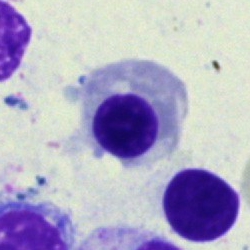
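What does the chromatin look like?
Dense and dark purple.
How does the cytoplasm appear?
Pale greyish-blue, with no granules.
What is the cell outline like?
Irregular, with small blunt projections on the left side.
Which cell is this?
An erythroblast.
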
